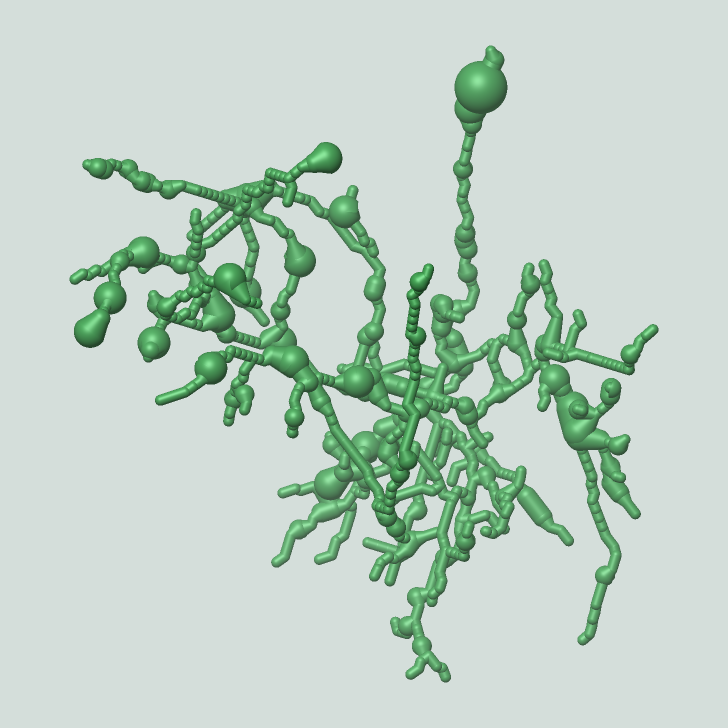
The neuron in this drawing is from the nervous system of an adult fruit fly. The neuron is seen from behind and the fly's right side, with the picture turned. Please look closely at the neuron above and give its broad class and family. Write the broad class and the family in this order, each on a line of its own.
optic-lobe intrinsic neuron
Li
